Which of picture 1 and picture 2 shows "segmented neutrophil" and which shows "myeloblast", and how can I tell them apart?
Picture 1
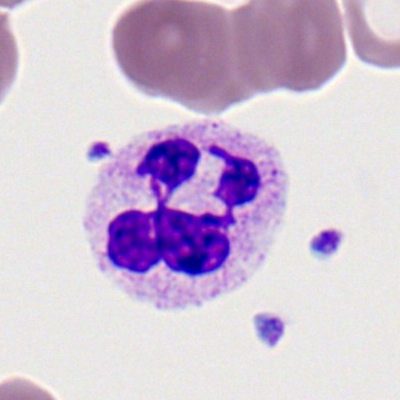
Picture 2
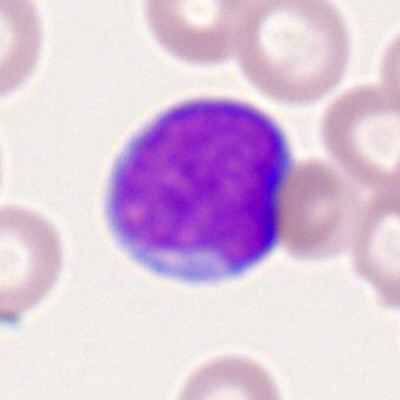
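Picture 1 is a segmented neutrophil; picture 2 is a myeloblast. Both cells have a smooth, roughly round outline, so the outline does not separate them. In the segmented neutrophil the nucleus is divided into several separate lobes linked by thin strands.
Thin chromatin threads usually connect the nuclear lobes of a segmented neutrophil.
In the myeloblast the nucleus occupies nearly the entire cell, and the cytoplasm forms only a thin rim.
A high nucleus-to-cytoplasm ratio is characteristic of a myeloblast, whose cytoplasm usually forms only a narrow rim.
The neutrophil's cytoplasm, by contrast, is abundant and pale pink-lilac, whereas the myeloblast's is pale blue.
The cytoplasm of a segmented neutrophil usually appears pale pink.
Fine, small pinkish-violet granules are spread evenly through the neutrophil's cytoplasm; none are visible in the myeloblast.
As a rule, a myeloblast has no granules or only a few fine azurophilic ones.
The neutrophil's chromatin is dark purple and coarsely clumped, and no nucleoli are visible in its lobes.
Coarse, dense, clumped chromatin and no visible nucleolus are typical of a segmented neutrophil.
A red cell touches the right side of the myeloblast.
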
